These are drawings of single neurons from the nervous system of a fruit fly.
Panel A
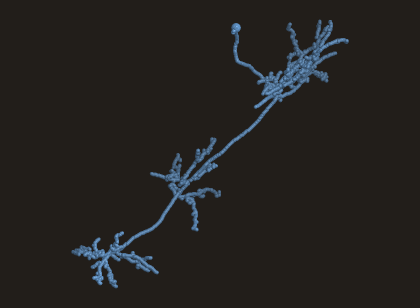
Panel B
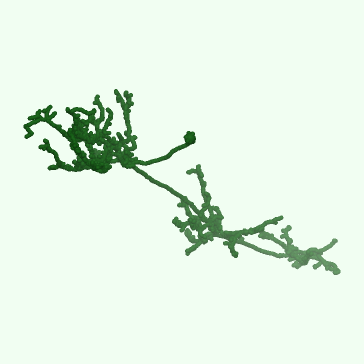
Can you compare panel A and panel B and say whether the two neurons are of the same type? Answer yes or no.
yes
